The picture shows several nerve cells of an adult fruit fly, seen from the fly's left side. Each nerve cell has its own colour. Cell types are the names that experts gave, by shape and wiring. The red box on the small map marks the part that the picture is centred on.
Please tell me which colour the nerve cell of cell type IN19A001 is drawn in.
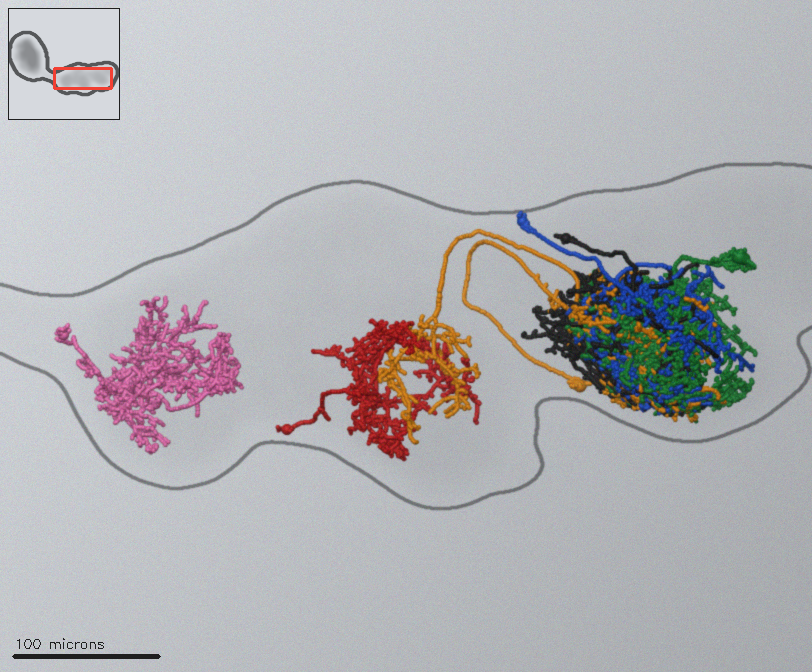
green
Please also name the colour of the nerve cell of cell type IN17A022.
black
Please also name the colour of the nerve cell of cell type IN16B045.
red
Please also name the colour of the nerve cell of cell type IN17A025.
blue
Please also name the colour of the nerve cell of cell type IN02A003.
orange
